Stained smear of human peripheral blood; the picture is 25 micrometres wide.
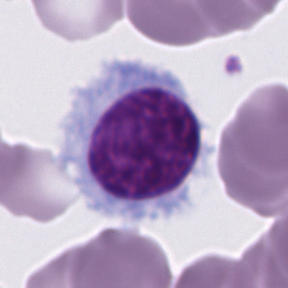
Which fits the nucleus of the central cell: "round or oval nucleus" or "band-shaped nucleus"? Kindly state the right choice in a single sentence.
It is a compact round or oval mass that the nucleus of the cell forms.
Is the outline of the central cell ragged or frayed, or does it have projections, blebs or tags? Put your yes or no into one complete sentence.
Yes, there is a ragged or frayed outline, or there are projections, blebs or tags, on this cell.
